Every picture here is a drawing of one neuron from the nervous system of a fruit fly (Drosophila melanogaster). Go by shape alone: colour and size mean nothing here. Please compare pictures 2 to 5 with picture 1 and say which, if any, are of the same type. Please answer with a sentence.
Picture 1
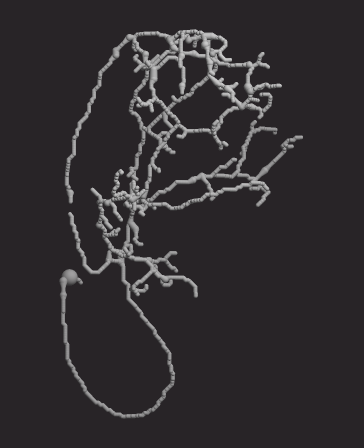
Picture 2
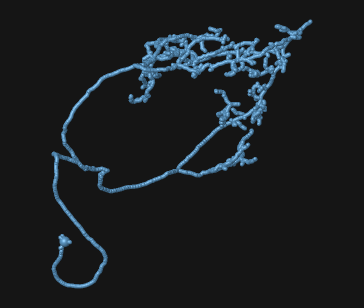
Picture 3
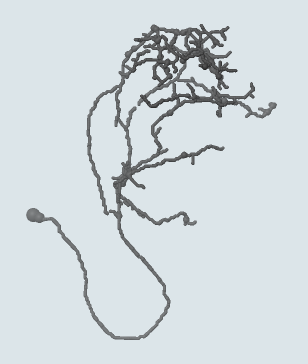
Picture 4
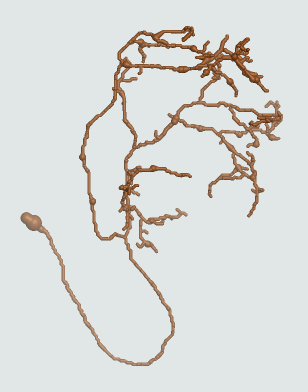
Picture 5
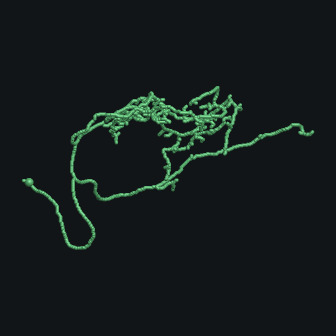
Picture 3 and picture 4 are of the same cell type.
